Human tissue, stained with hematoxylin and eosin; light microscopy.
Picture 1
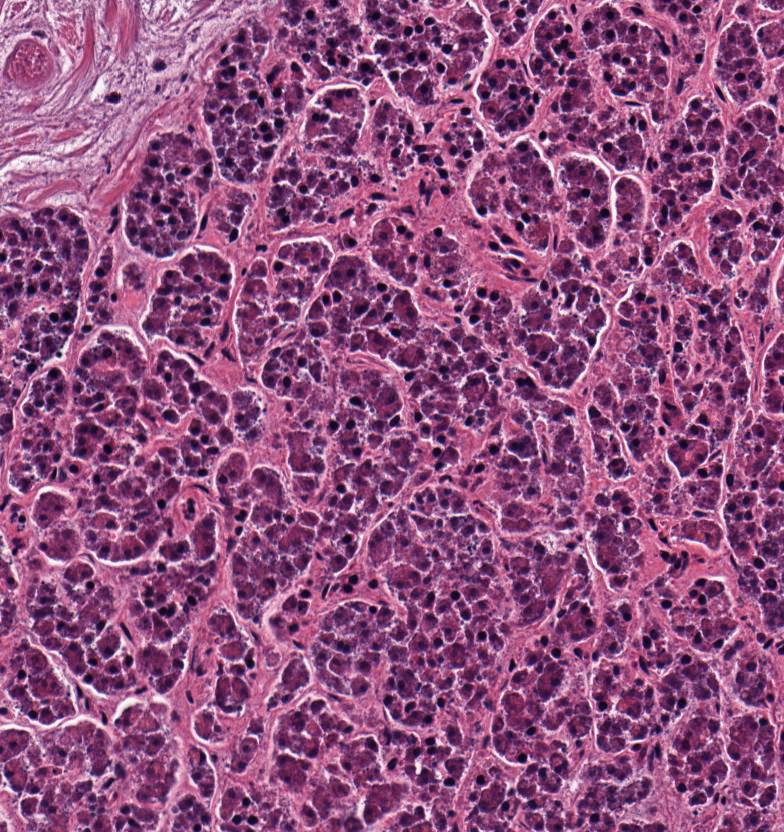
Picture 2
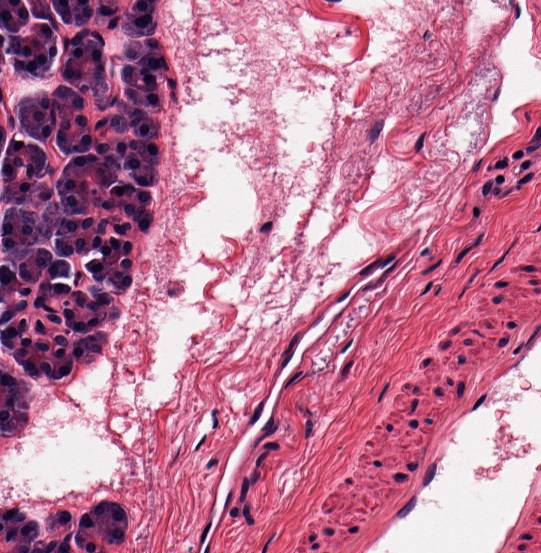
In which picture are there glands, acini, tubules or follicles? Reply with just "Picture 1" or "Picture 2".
Picture 2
